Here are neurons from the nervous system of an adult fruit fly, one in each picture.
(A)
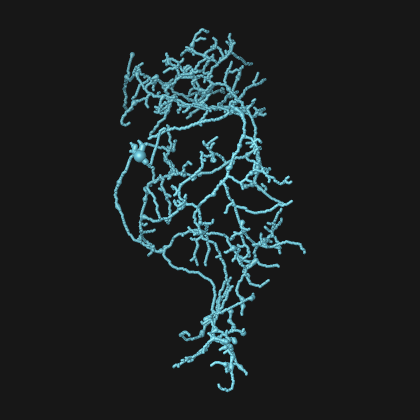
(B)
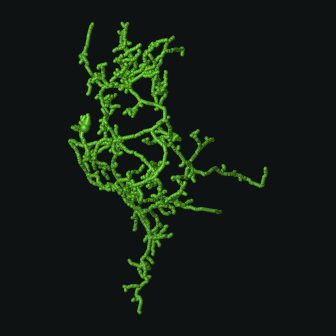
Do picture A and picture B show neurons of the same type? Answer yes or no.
yes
